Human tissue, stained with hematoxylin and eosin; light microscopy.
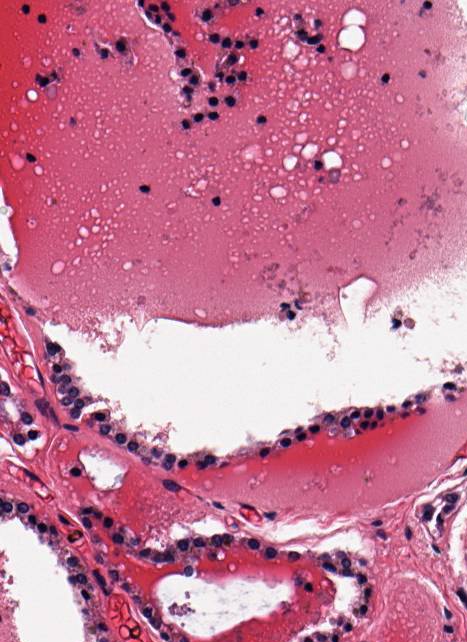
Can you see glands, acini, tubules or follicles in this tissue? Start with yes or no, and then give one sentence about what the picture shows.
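Yes. One large follicle fills the upper two-thirds of the field, with smaller follicles crowded along the bottom.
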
